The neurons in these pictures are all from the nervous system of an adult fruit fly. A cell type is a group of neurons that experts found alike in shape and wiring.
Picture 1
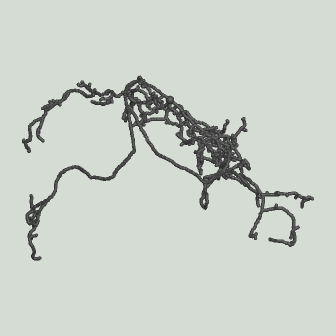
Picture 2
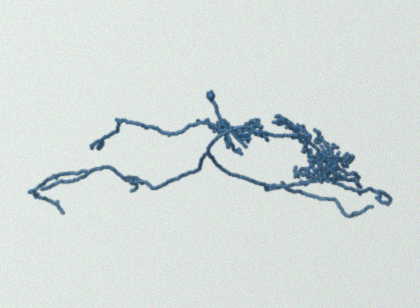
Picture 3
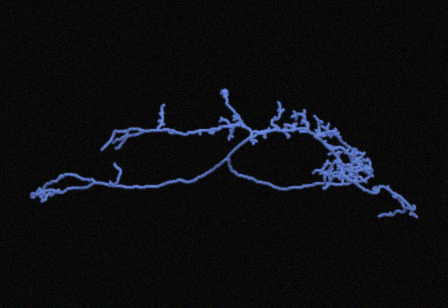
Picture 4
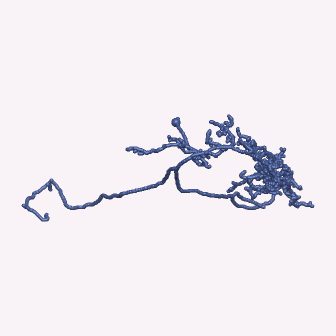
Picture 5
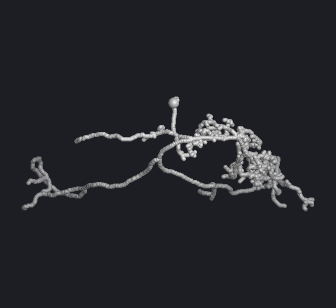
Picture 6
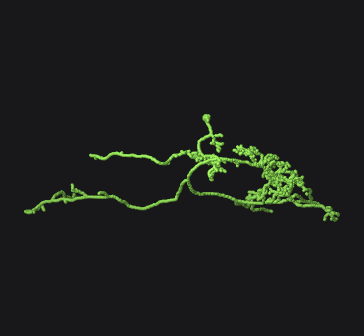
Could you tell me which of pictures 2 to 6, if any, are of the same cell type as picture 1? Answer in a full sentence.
Picture 2, picture 3 and picture 6 are of the same cell type.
